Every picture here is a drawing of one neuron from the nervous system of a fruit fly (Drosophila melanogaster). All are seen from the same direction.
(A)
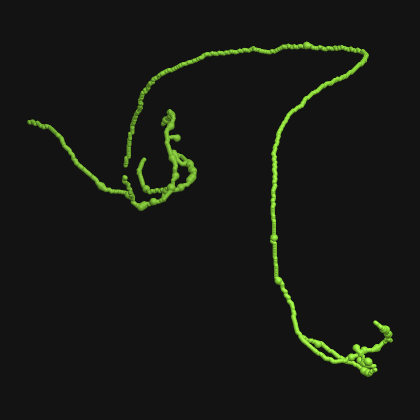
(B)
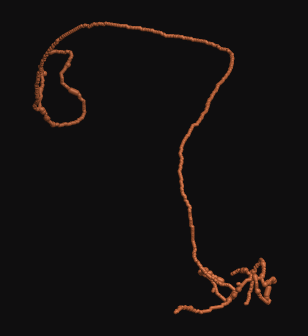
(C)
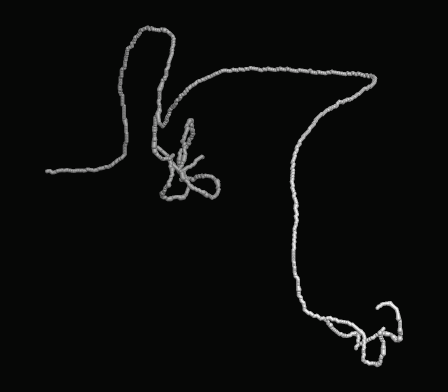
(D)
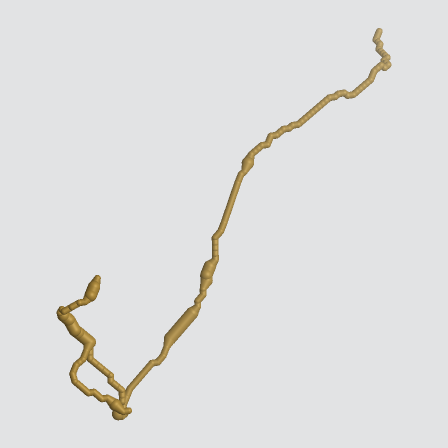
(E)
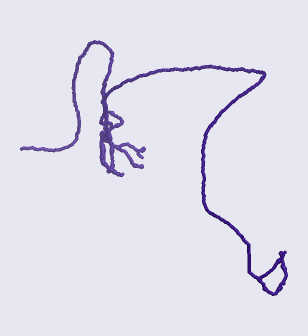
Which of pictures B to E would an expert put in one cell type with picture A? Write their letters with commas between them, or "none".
B, C, E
